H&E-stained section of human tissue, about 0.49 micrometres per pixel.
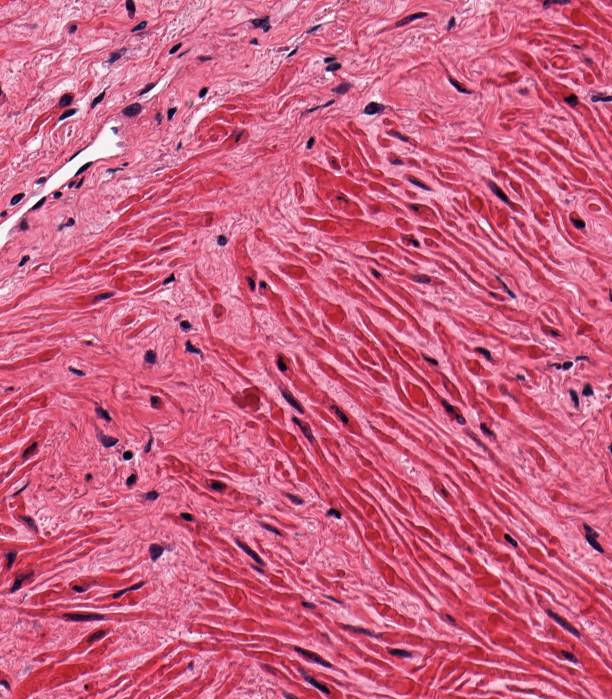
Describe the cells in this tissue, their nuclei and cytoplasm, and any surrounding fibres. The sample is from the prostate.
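Spindle cells lying in bundles within fibrous stroma make up the whole field. In the centre and right, these spindle cells run diagonally from upper left to lower right. Their nuclei are small, dark and elongated, and only sparsely scattered. Pale pink, wispy collagenous stroma separates the bundles and is most plentiful in the upper left and left of the field.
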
